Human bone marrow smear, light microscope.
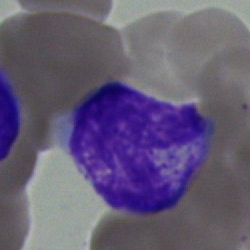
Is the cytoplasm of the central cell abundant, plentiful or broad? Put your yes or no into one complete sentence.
No, most of the cell is taken up by its nucleus.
